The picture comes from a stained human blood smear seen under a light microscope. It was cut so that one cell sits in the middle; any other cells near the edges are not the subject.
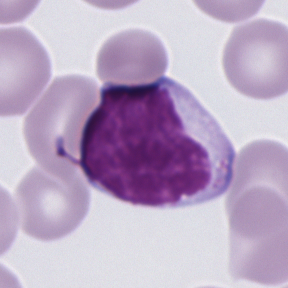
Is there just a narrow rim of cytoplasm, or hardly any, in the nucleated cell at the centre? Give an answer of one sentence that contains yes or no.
Yes, around the nucleus there is only a narrow rim of cytoplasm.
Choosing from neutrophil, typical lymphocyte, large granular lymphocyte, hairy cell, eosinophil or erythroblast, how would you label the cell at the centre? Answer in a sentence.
The center cell of this crop is a large granular lymphocyte.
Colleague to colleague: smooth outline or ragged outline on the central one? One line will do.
Around its circumference, the cell has an uneven edge, ragged or projecting in places.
